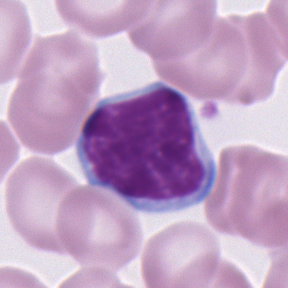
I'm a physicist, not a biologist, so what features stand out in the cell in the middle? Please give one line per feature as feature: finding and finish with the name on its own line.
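Nucleus: one rounded mass without lobes
Extent: the nucleus fills most of the cell
Cytoplasm: pale blue
Granules: none visible in the cytoplasm
Identity: typical lymphocyte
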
